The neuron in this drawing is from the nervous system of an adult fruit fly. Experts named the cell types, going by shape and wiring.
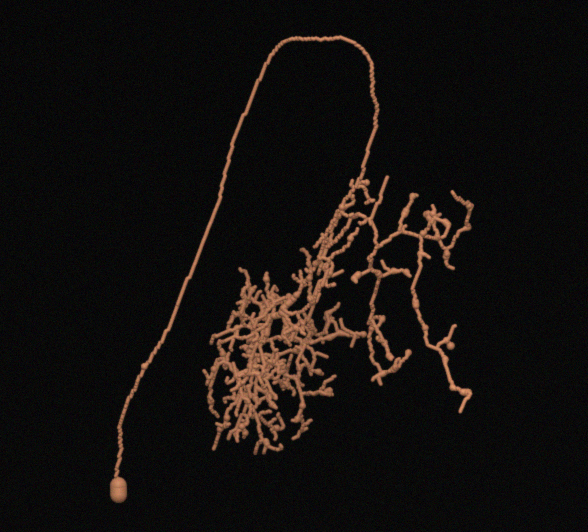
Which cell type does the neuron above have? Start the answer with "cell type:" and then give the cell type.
cell type: IN12B036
